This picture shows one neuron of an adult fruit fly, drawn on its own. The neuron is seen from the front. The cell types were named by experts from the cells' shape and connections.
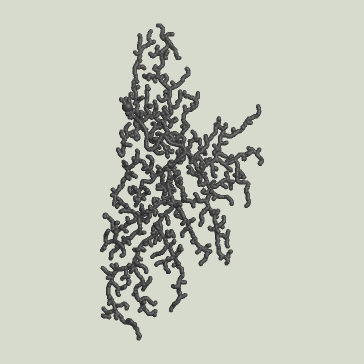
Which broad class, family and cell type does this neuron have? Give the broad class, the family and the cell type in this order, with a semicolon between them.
optic-lobe intrinsic neuron; Dm; Dm19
